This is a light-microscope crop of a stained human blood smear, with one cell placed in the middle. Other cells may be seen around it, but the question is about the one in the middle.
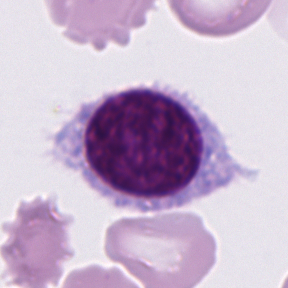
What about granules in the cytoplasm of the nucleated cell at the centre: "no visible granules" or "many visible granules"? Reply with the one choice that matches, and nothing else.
No visible granules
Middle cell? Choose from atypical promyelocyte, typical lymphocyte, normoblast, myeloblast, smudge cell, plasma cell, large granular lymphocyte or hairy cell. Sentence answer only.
Classification of the middle cell gives a hairy cell.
